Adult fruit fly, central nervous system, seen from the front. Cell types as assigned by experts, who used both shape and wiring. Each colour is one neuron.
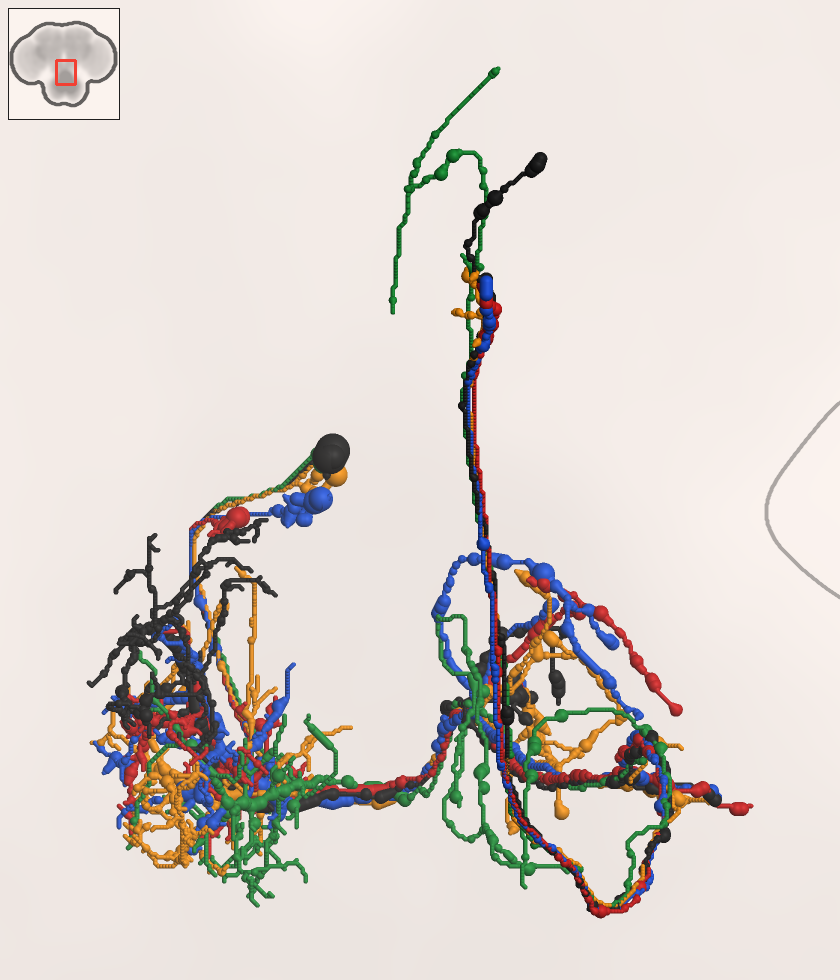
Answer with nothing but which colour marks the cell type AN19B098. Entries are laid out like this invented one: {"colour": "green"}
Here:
{"colour": "orange"}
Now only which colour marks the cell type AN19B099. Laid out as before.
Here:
{"colour": "green"}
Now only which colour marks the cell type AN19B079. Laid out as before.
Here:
{"colour": "red"}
